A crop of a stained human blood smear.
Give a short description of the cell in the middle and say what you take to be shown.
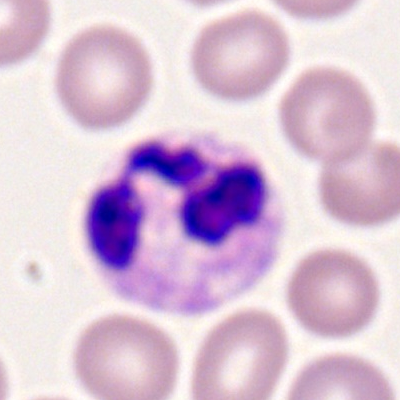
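Three or more separate lobes make up the nucleus. These lobes lie near the edge of the cell, so paler cytoplasm is left in the middle. The cytoplasm is abundant and pale pinkish-lilac, with fine, faint lilac granules. The cell is a segmented neutrophil.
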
